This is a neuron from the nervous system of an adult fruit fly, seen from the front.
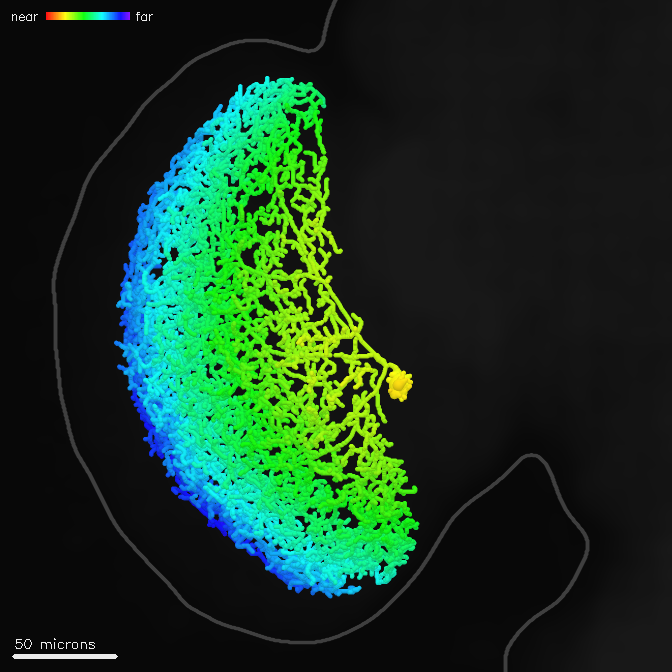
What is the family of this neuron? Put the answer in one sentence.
The family is Cm.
